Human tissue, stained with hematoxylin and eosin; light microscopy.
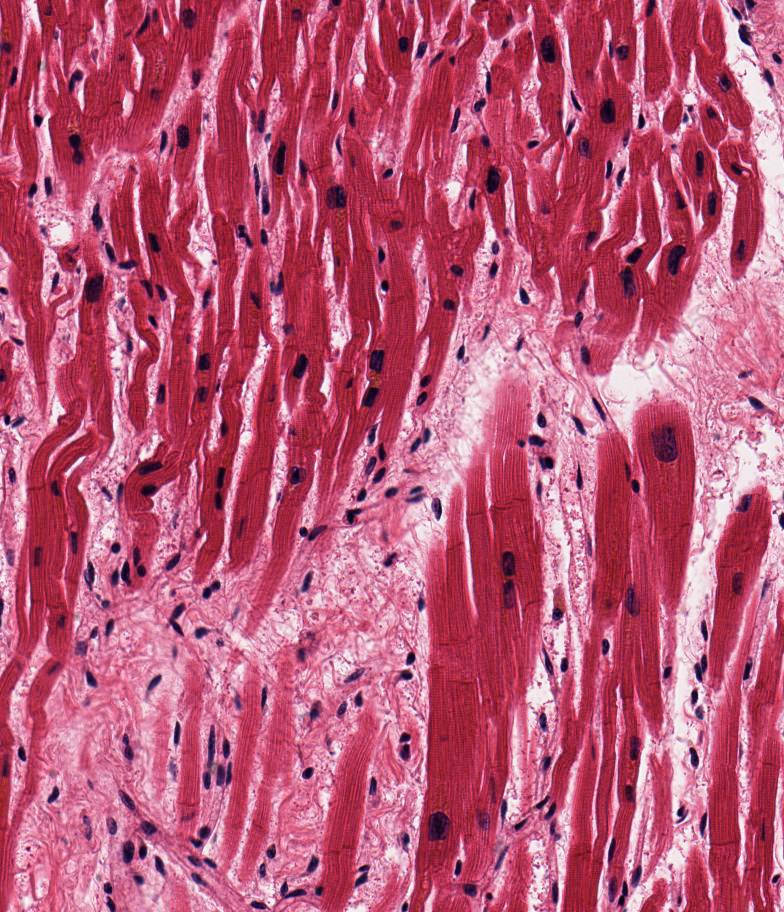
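Left ventricle of the heart: elongated deep pink muscle fibres run mostly top to bottom, the muscle cells branching and joining neighbours. The fibres in the upper left seem to follow a wavy course. Pale pink loose connective tissue with scattered small dark spindle-shaped nuclei separates groups of fibres, widest at lower left and centre.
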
